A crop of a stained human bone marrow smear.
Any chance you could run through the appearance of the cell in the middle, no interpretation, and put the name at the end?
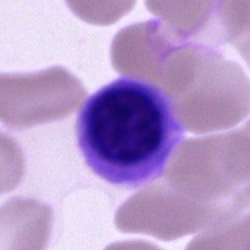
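Chromatin: dense, staining dark purple. Nucleoli: none seen in the nucleus. Cytoplasm: blue-violet in colour. Granules: none shown in the cytoplasm. This is an erythroblast.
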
